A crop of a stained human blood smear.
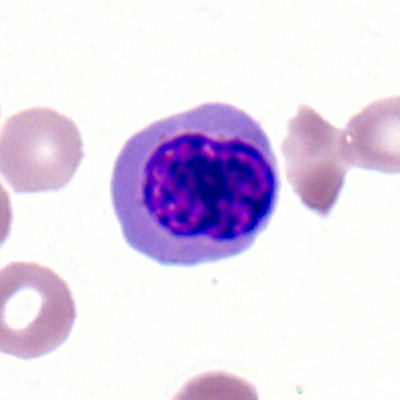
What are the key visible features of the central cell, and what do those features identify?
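Its outline is roughly round and smooth, and the nucleus has a shallow notch in its upper edge. The chromatin is clumped into dark purple patches, with paler gaps in between. Around it, the cytoplasm is pale lilac-blue. That's an erythroblast.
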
